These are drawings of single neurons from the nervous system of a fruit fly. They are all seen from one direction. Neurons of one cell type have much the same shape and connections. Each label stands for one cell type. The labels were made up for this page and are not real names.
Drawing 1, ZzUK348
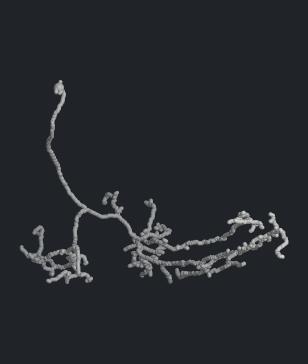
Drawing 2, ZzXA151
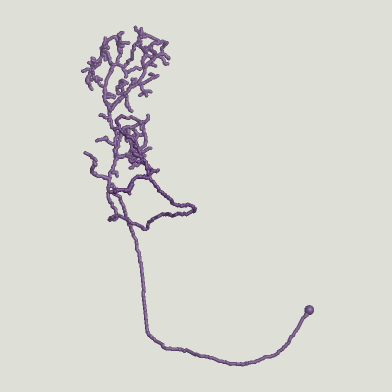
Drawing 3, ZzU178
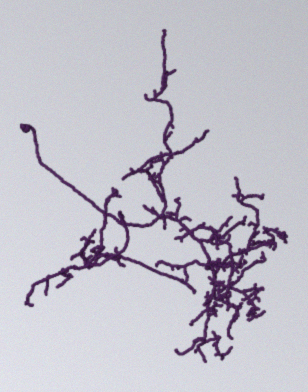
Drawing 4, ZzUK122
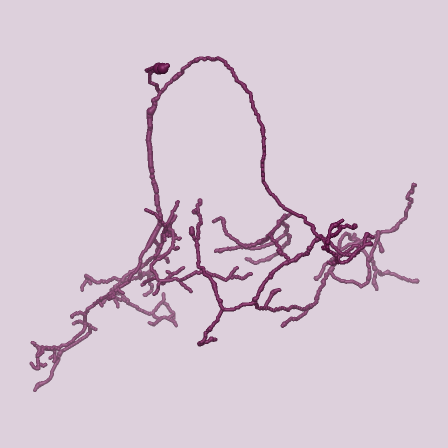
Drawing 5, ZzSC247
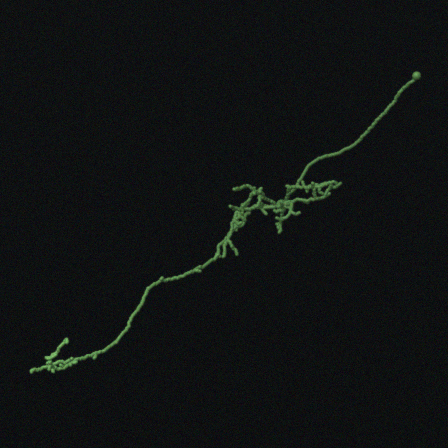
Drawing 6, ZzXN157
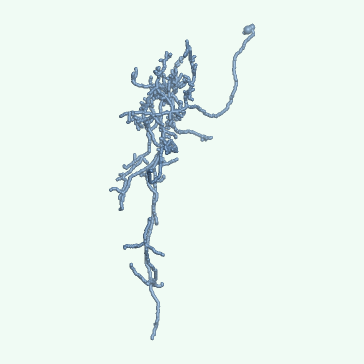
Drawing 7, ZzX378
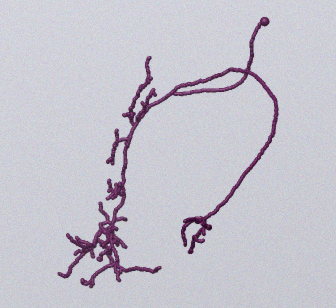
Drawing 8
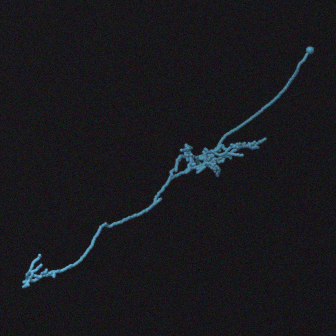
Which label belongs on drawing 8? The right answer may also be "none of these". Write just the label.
ZzSC247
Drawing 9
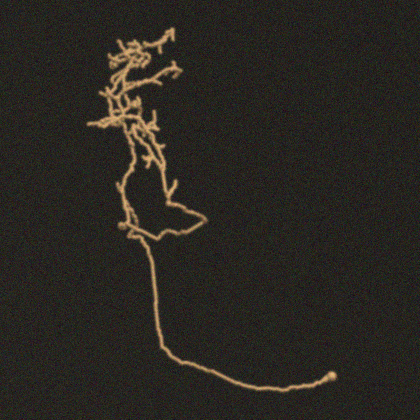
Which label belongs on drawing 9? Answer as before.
ZzXA151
